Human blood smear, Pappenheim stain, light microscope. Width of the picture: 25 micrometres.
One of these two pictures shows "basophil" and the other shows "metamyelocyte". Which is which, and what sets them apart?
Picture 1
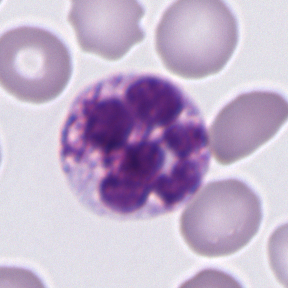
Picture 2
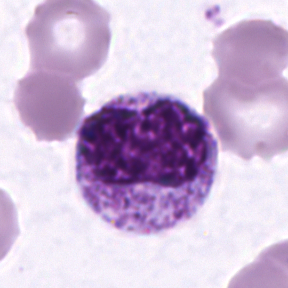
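Of the two, picture 1 holds the basophil and picture 2 the metamyelocyte. Basophil, point by point: the outline is round and smooth, with no surface projections. The nucleus is in lobes whose chromatin is dark purple and densely clumped, and no nucleoli are visible.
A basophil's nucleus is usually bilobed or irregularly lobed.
Purple-violet granules are scattered through the cytoplasm. Metamyelocyte, point by point: the outline is likewise round and smooth, and the cell is about 13 micrometres across.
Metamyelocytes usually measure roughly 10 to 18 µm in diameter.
The nucleus lies toward the top of the cell and fills about 60% of its area, and its lower edge runs nearly straight across the cell. The chromatin is coarsely clumped. The cytoplasm is pale pinkish lilac, packed with fine purple granules and free of vacuoles.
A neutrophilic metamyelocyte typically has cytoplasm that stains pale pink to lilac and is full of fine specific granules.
In difference, the basophil's granules are purple-violet and scattered, whereas the metamyelocyte's are fine, purple and packed; and the basophil's nucleus is in lobes, whereas the metamyelocyte's nucleus sits toward the top with a nearly straight lower edge.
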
